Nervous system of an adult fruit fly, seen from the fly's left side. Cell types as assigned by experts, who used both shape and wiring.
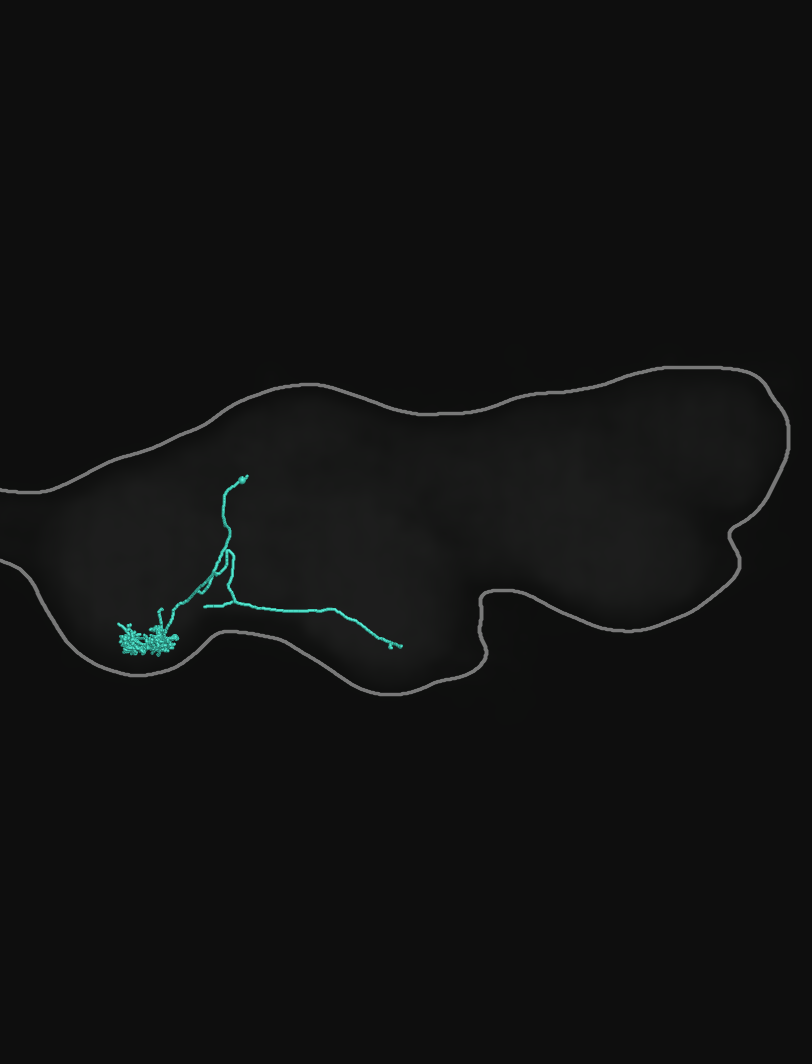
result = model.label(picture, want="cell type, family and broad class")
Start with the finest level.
IN23B067_d; hemilineage 23B; nerve-cord intrinsic neuron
